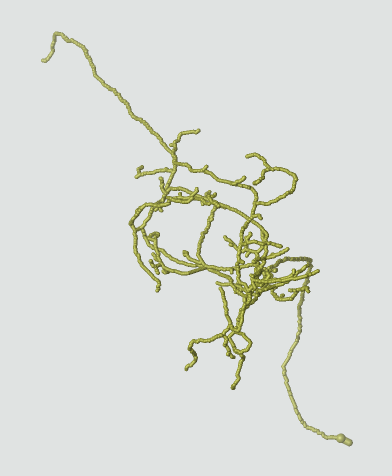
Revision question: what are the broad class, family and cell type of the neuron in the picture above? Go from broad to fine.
nerve-cord intrinsic neuron; hemilineage 06B; IN06B074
